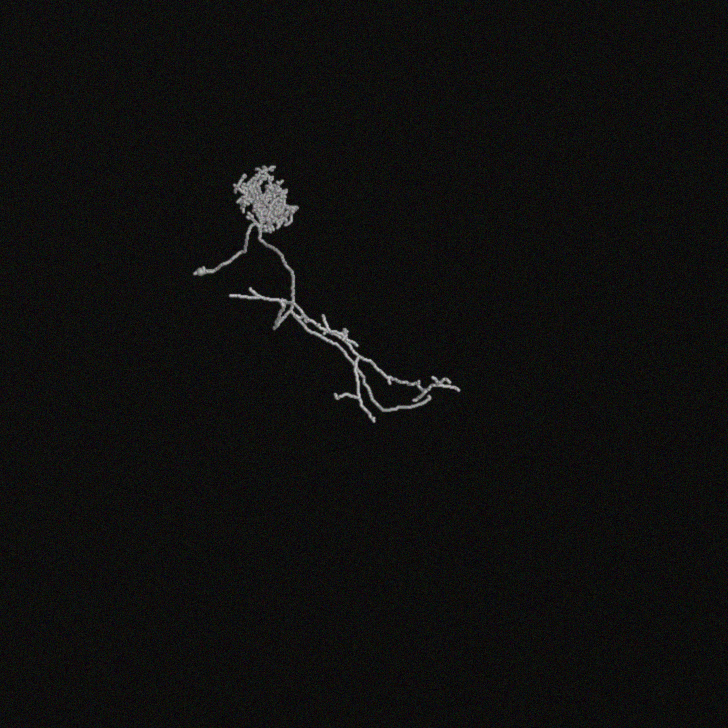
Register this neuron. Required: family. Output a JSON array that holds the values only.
["hemilineage AOTUv4_dorsal"]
